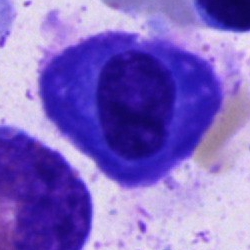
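Plasma cell in a stained bone marrow smear: the smooth outline is rounded-triangular, broader at the top and narrowing toward the bottom. Its cytoplasm stains a deep, intense blue with no distinct granules, and the band beside the nucleus is wider on the left than on the right.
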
